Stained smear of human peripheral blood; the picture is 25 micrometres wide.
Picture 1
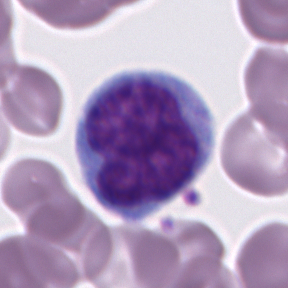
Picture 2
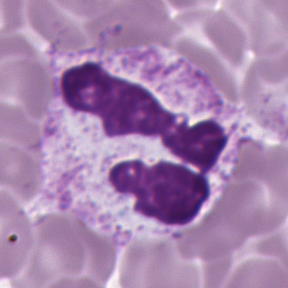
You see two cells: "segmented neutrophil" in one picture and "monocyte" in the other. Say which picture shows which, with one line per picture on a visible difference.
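Picture 1 shows a monocyte: No distinct granules are seen in the cytoplasm.
Picture 2 shows a segmented neutrophil: The cytoplasm is sprinkled with many small lilac-purple granules.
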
